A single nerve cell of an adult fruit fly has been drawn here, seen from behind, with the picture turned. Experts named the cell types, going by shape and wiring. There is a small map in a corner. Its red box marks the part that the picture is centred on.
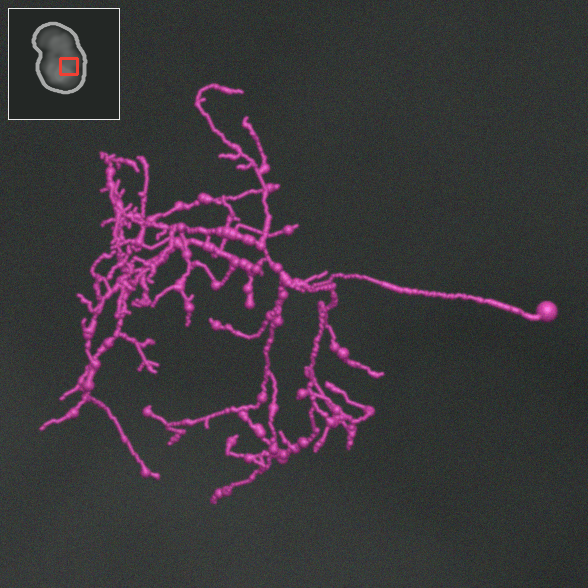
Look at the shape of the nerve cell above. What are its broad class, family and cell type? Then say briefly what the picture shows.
Its broad class is central-brain intrinsic neuron. Its family is hemilineage VPNp&v1_posterior. It is of cell type PVLP111. Its cell body lies on the right of the picture. The picture shows dozens of branch ends.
